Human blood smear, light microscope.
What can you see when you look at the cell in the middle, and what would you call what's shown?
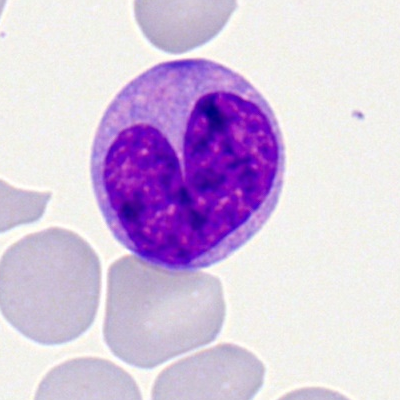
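Round, smooth outline. Nucleus fills most of the cell; deep notch at its top gives a heart shape. Cytoplasm free of vacuoles. Cell type: monocyte.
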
